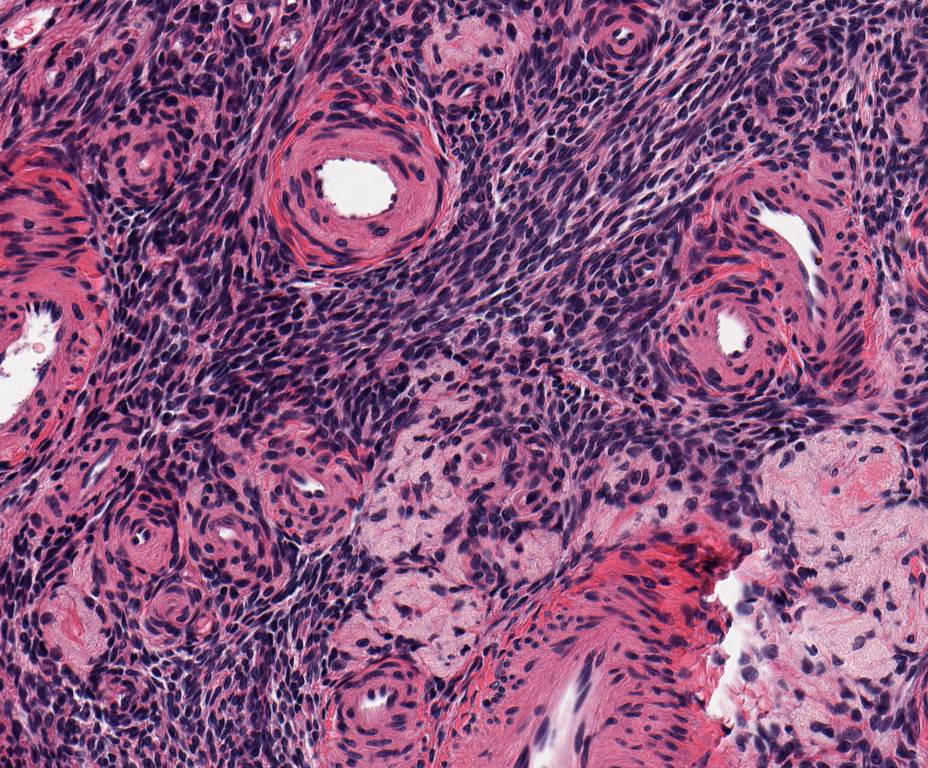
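Ovary: numerous small vessels with thick, bright pink walls and small lumens are scattered throughout. Cells have dark, oval to elongated nuclei, scant cytoplasm. Pale pink, loosely fibrillar, paucicellular nodules lie lower centre and lower right. Upper centre-left, the largest open vessel lumen is round, empty.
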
